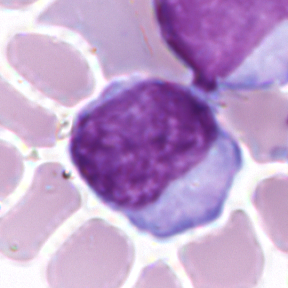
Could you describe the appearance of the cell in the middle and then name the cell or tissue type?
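Positioned toward the upper left, the nucleus occupies most of the cell. The cytoplasm forms a pale blue crescent along the lower right side of the nucleus, with no distinct granules and no vacuoles. The cell is a plasma cell.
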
